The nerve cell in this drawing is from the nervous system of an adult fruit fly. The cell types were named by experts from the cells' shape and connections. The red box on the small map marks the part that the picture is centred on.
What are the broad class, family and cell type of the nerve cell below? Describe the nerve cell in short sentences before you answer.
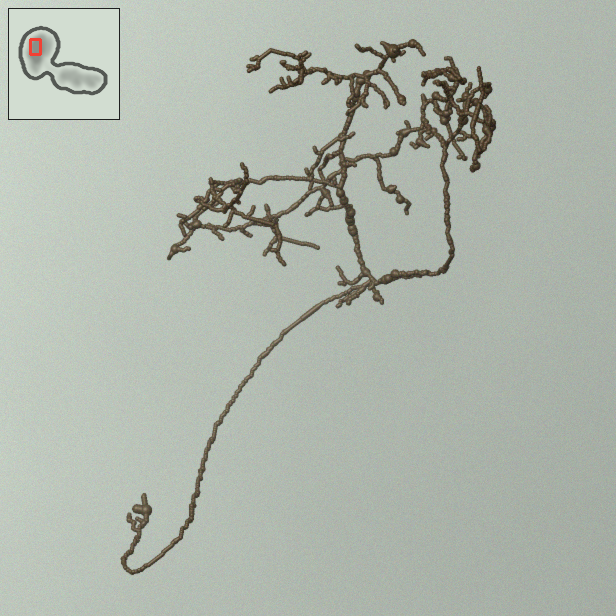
The cell body is at the lower left of the picture. The picture shows dozens of branch ends. It is a central-brain intrinsic neuron. The family is hemilineage SLPav2. Its cell type is CB1212.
